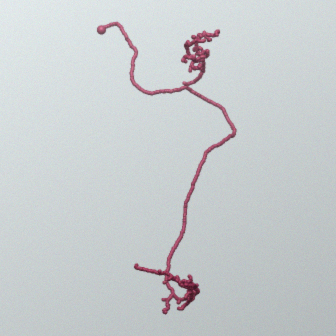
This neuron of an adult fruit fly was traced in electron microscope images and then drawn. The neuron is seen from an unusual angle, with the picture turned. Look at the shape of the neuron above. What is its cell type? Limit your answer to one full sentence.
For this neuron, the cell type is M_vPNml53.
